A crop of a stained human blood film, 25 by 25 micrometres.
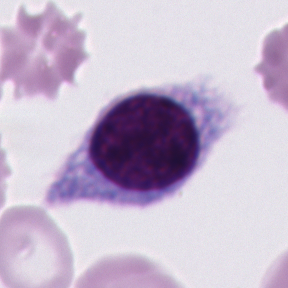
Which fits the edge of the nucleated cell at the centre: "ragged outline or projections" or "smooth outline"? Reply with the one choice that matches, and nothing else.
Ragged outline or projections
